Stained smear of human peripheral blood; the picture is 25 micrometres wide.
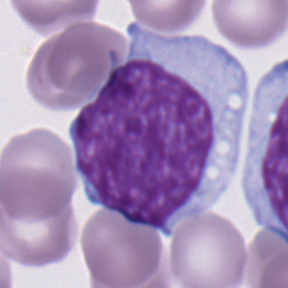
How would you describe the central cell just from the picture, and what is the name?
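Nucleus off-centre, toward the left side of the cell. Nucleus roughly round, not lobed. No distinct nucleolus visible. Cytoplasm widest on the right side of the nucleus. Cell: myeloblast.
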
